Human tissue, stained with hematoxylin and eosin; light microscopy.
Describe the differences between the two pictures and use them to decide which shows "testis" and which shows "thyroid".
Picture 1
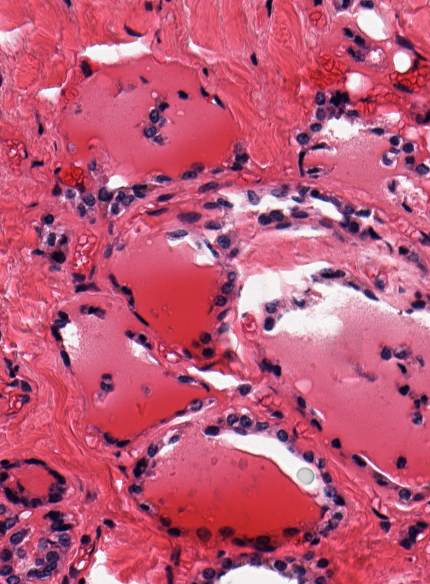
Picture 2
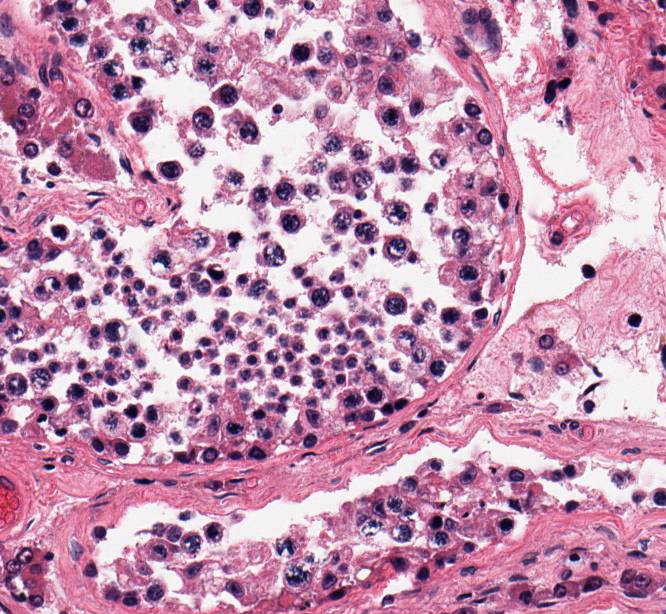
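The thyroid is picture 1; the testis, picture 2. Rounded to oval follicles filled with homogeneous deep pink material occupy most of the thyroid, each lined by a single layer of flattened to low cuboidal cells with small, round, dark nuclei that do not overlap. Pink fibrous collagen bands lie between follicles, most abundant at upper left. In the testis, a large rounded tubule fills the upper left and centre, packed with rounded cells of several sizes and no single layered epithelium. Cells inside the tubules are loosened and separated by many white gaps.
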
